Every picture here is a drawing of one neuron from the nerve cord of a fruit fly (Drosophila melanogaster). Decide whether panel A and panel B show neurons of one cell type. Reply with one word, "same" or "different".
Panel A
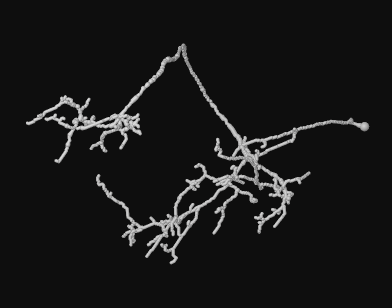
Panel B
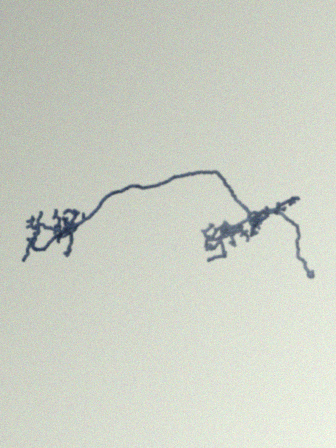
different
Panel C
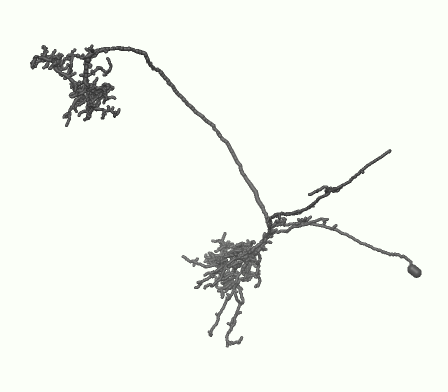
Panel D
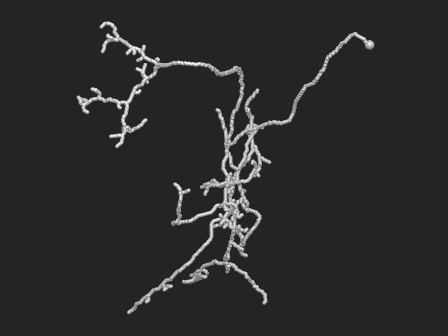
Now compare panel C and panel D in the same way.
different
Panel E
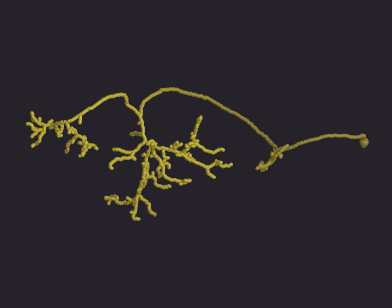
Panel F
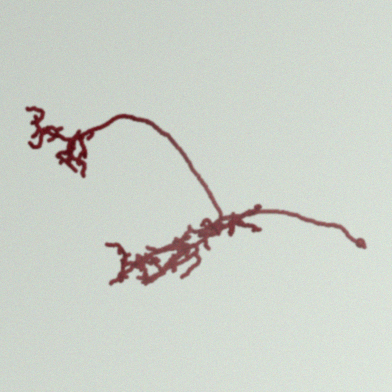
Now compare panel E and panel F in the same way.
same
